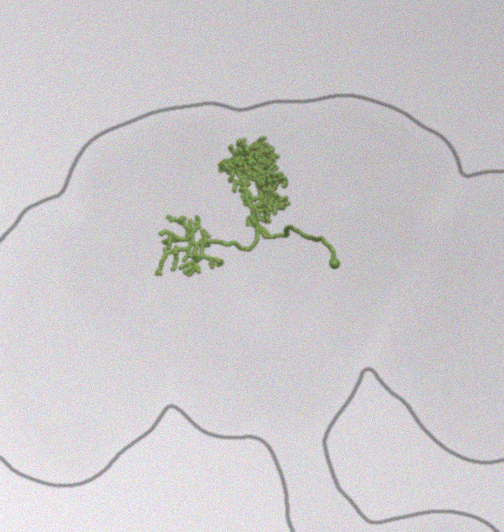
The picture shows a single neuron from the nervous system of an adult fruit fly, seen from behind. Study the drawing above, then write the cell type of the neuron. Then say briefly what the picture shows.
Its cell type is MBON27. Its broad class is central-brain intrinsic neuron. As drawn here it is wider than it is tall.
